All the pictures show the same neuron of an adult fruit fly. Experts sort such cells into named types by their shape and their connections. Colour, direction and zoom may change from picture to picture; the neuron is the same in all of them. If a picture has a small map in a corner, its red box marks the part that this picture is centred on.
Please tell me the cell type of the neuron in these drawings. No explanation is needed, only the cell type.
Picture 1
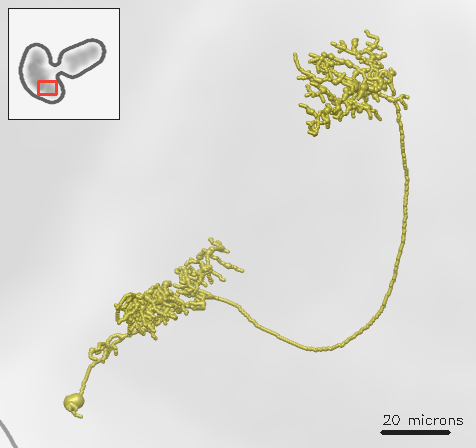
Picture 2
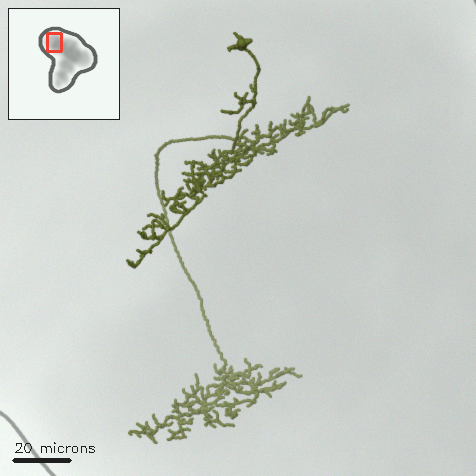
TmY19a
